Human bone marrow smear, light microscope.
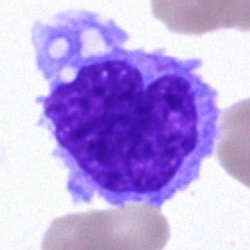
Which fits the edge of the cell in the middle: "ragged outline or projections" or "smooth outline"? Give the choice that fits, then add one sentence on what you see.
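Ragged outline or projections. The cell outline is irregular, with a ruffled, frayed edge all round.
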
